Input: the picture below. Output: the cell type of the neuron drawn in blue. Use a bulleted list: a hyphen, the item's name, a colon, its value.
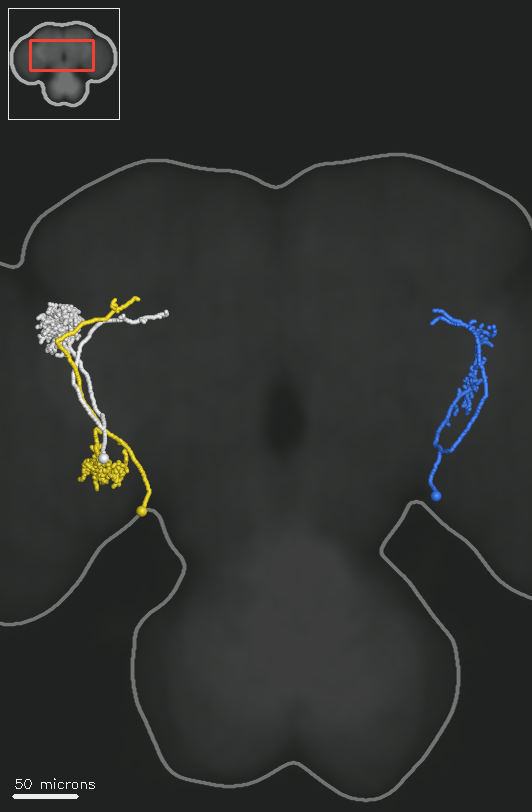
- cell type: LC26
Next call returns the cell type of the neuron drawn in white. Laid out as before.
- cell type: LC20b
